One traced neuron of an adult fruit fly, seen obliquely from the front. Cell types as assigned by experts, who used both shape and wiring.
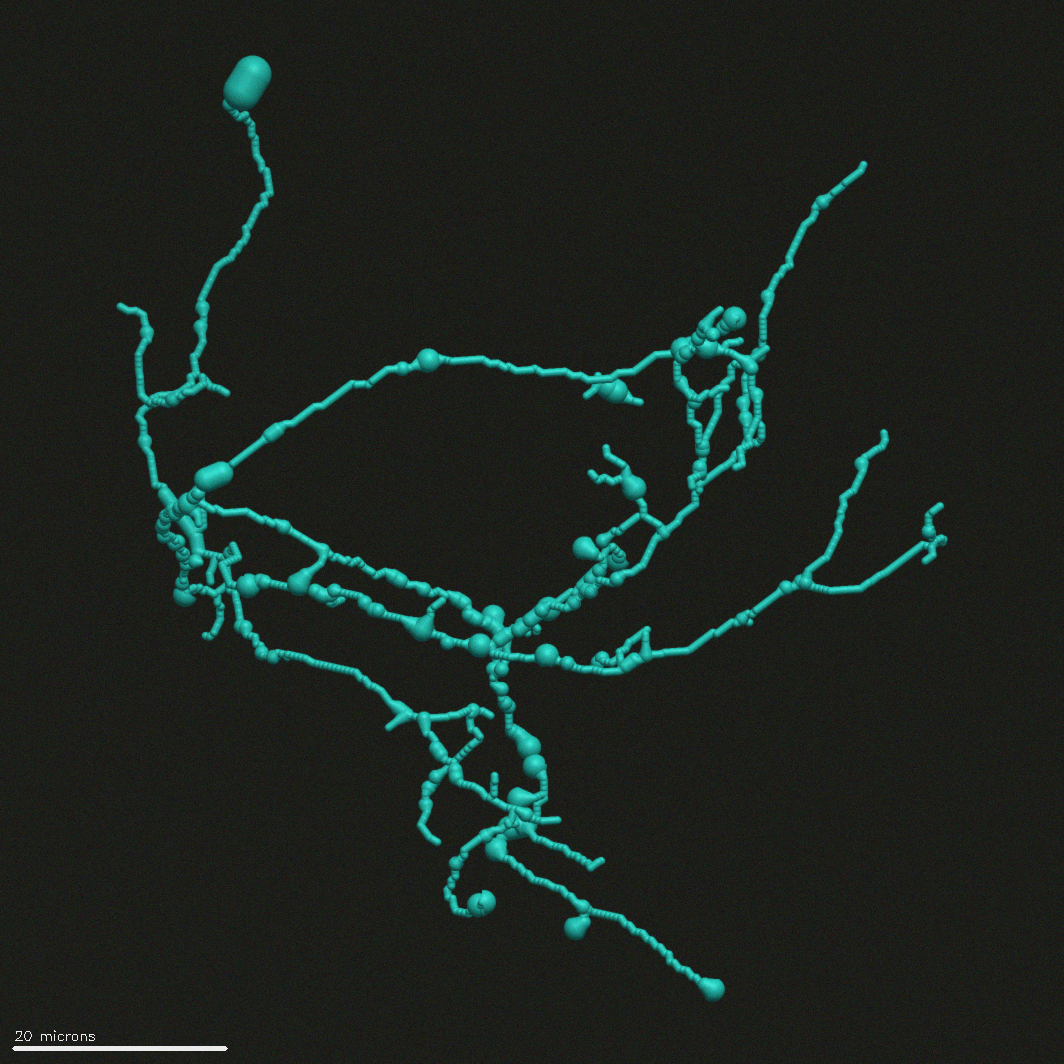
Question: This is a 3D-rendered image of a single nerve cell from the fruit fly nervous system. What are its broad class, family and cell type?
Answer: nerve-cord intrinsic neuron; hemilineage 20A.22A; IN20A.22A077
